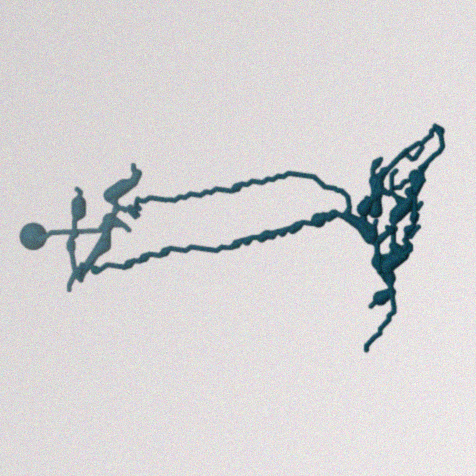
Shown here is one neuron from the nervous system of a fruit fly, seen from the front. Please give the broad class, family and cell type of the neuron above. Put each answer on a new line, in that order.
optic-lobe intrinsic neuron
T
T5d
